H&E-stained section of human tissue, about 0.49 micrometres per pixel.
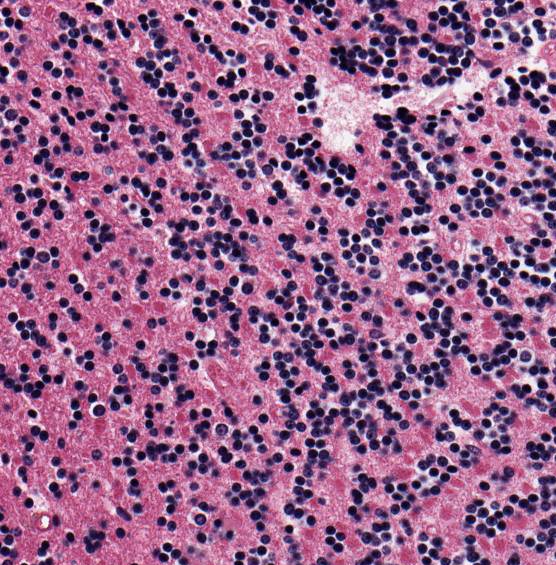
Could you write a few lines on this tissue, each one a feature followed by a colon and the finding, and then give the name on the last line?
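Nuclei: small, round, darkly stained, scant visible cytoplasm
Nuclear size: much alike across the field
Between clusters: pink, finely granular material with few nuclei
Epithelium and glands: absent throughout the field
Tissue: cerebellum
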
